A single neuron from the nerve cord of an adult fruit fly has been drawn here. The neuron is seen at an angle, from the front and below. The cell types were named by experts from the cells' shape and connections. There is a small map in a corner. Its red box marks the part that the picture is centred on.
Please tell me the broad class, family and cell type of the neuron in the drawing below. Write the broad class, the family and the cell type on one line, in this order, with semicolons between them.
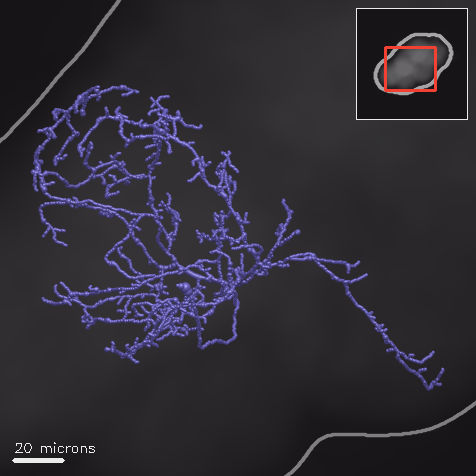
nerve-cord intrinsic neuron; hemilineage 04B; IN04B035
